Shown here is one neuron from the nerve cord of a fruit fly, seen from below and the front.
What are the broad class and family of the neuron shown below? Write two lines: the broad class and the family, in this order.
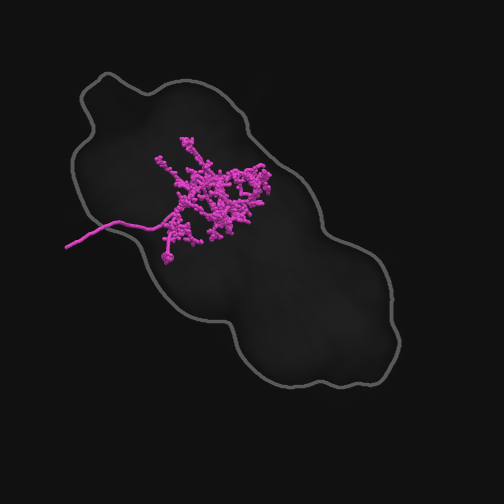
motor neuron of the nerve cord
hemilineage 16B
